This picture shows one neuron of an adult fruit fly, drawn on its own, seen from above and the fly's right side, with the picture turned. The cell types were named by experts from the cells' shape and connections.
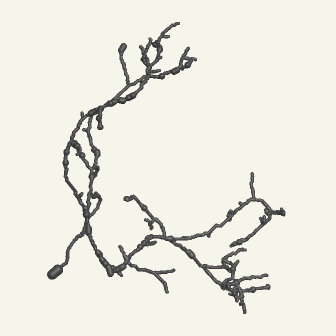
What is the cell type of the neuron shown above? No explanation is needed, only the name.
IN13A071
